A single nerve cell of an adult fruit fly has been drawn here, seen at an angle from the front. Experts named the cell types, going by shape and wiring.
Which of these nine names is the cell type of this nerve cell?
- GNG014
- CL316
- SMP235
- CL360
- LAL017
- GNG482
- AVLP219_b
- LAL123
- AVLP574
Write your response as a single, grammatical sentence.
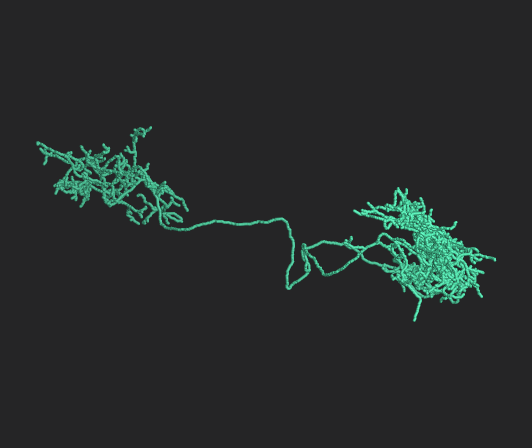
By type, the nerve cell is CL360.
